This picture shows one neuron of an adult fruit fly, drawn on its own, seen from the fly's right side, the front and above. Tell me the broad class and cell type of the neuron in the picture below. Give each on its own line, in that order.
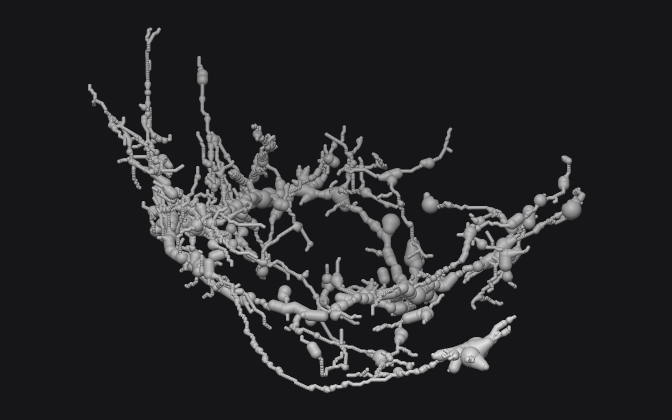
central-brain intrinsic neuron
GNG492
